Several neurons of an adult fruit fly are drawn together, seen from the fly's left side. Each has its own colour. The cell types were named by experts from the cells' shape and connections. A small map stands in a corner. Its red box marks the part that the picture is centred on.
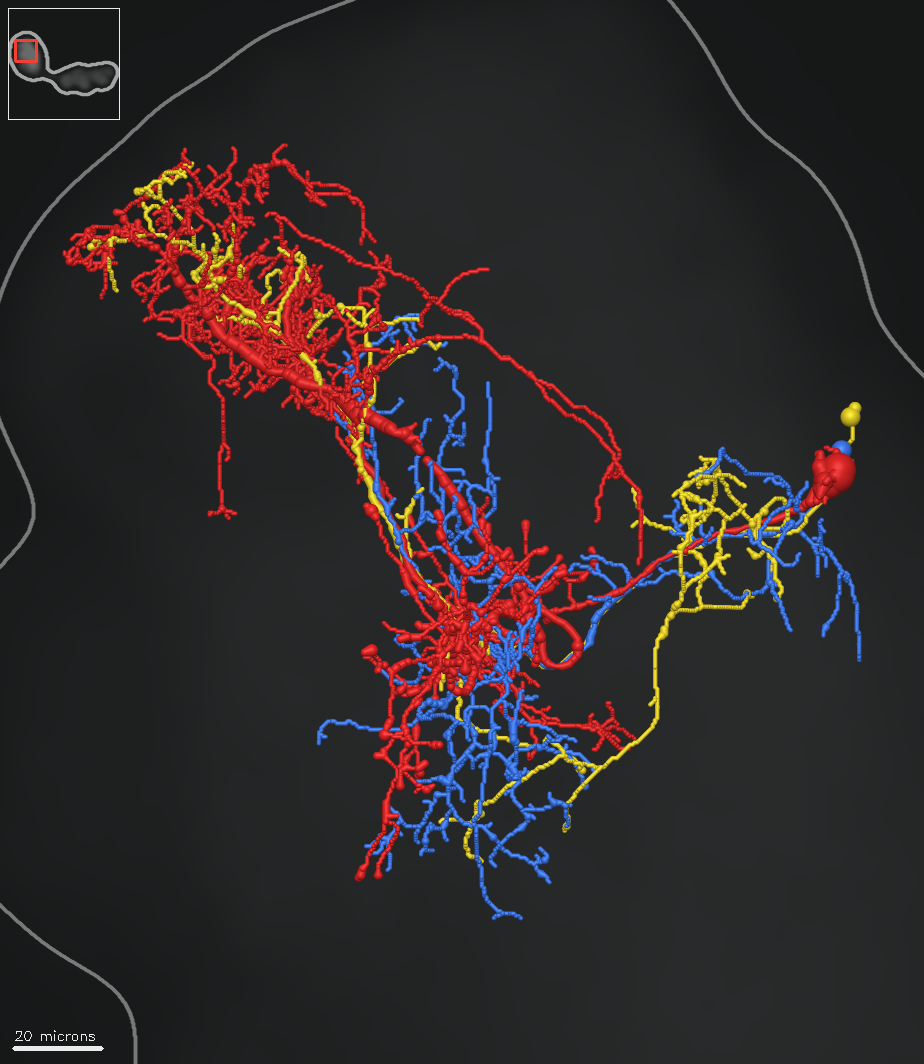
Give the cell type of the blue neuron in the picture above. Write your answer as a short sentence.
The cell type is VES204m.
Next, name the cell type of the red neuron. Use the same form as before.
The cell type is AOTU100m.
